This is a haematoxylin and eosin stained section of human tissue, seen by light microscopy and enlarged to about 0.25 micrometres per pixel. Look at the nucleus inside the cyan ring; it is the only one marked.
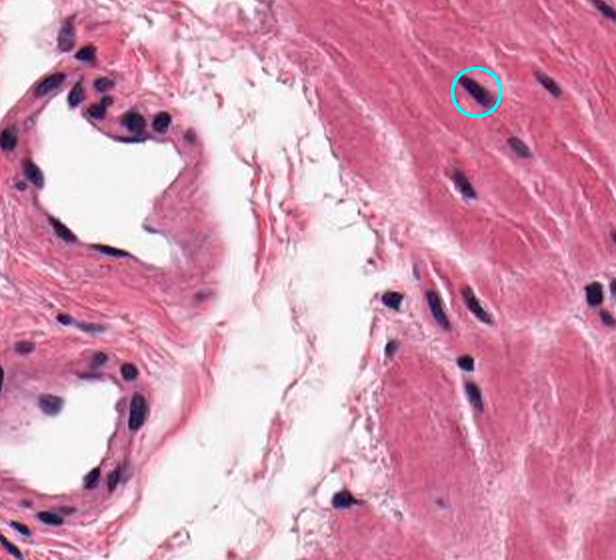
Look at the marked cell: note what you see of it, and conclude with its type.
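The nucleus is elongated, cigar-like, with its long axis running diagonally from upper left to lower right. The nucleus is dark purple and fairly evenly stained, and it is about the same size and shape as the other nuclei in the pink bundle around it. The surrounding cytoplasm is bright pink with faint lengthwise streaks, and no clear border separates this cell from its neighbours. This is a smooth muscle cell.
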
